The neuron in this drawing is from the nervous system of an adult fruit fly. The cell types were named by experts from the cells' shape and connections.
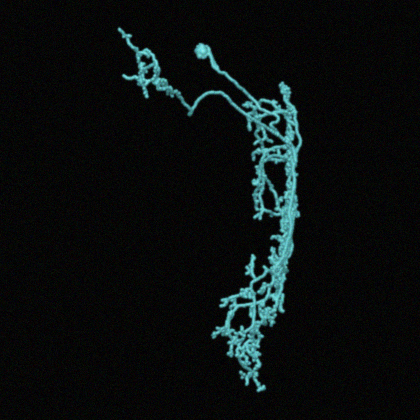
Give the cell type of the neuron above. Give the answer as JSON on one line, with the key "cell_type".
{"cell_type": "VST2"}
